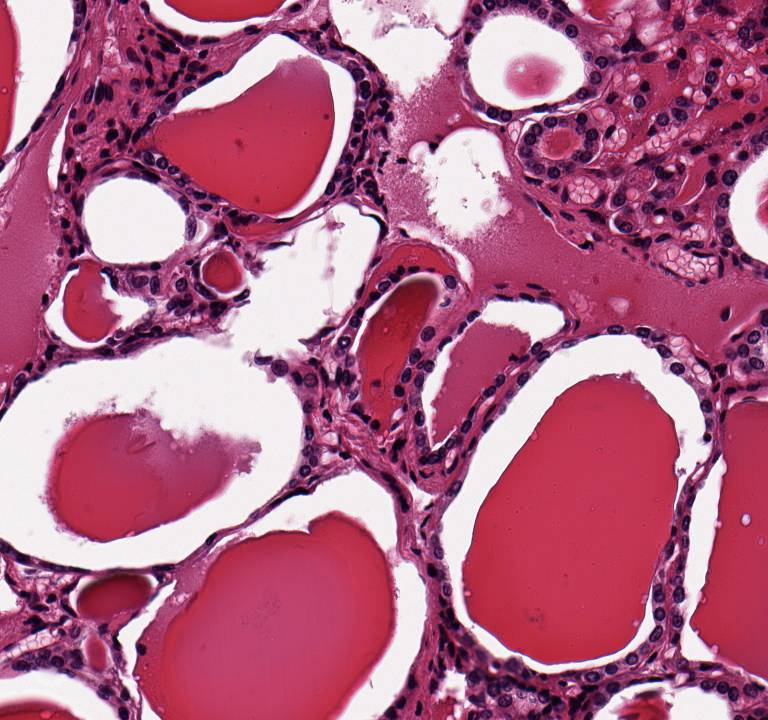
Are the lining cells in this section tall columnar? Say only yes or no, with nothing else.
No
